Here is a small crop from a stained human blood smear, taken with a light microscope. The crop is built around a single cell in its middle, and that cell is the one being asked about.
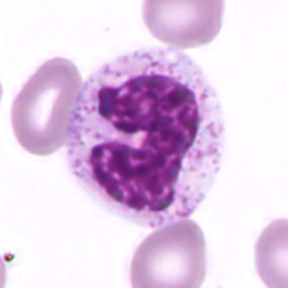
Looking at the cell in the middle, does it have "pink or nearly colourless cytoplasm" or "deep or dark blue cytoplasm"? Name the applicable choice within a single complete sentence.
A pink, salmon or almost clear cytoplasm without any blue or grey belongs to this cell.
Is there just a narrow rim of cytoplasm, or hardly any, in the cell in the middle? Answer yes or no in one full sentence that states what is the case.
No, this cell has broad cytoplasm around its nucleus.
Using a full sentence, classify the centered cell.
Occupying the centre of the crop is a band neutrophil.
